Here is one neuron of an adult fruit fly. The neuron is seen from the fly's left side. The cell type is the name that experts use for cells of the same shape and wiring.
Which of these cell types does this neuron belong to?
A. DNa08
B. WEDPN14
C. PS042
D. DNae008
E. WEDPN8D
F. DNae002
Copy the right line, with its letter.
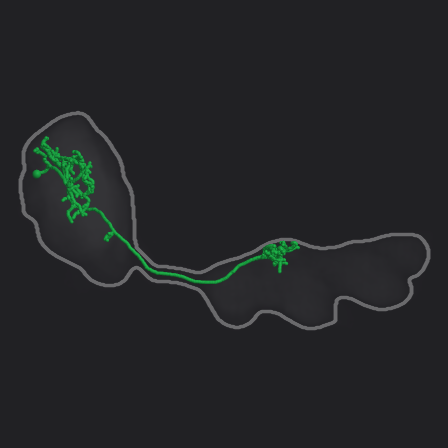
A. DNa08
